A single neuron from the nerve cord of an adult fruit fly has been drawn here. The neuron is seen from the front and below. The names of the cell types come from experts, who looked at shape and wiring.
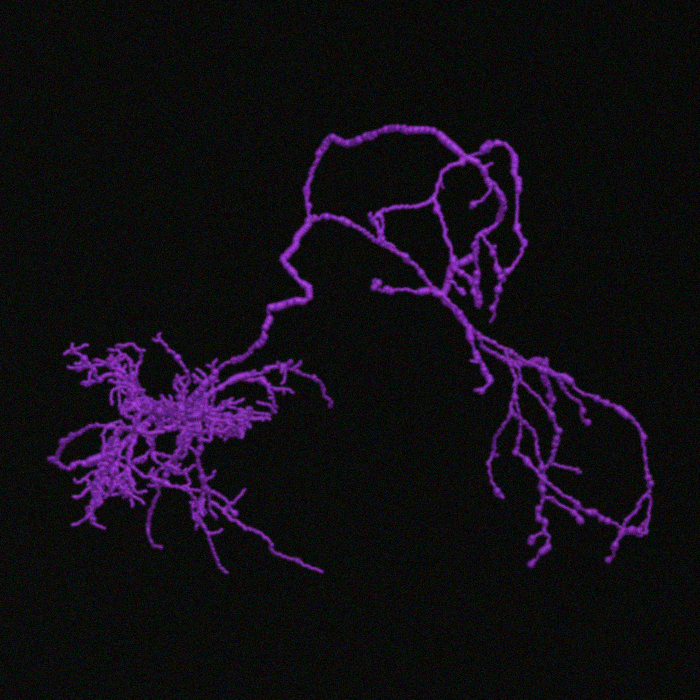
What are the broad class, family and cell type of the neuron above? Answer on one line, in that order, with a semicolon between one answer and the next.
nerve-cord intrinsic neuron; hemilineage 18B; IN18B015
